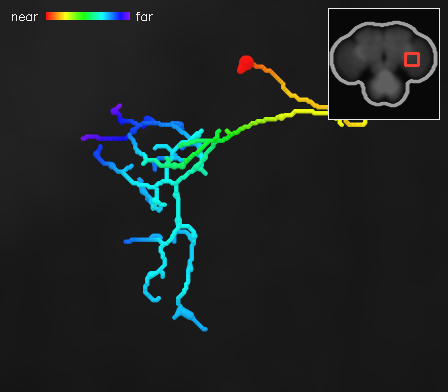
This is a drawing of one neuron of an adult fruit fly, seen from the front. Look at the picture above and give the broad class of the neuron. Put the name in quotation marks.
"optic-lobe intrinsic neuron"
